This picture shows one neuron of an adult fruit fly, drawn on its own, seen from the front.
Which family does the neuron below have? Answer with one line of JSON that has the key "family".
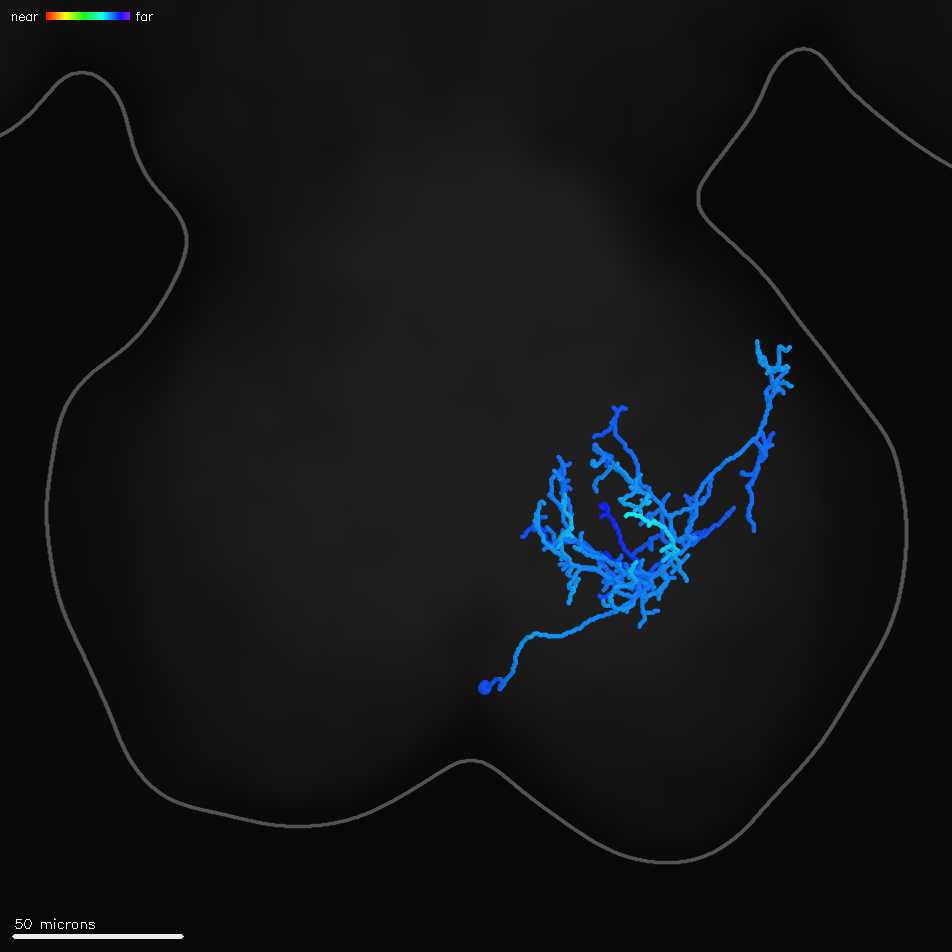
{"family": "hemilineage 13B"}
